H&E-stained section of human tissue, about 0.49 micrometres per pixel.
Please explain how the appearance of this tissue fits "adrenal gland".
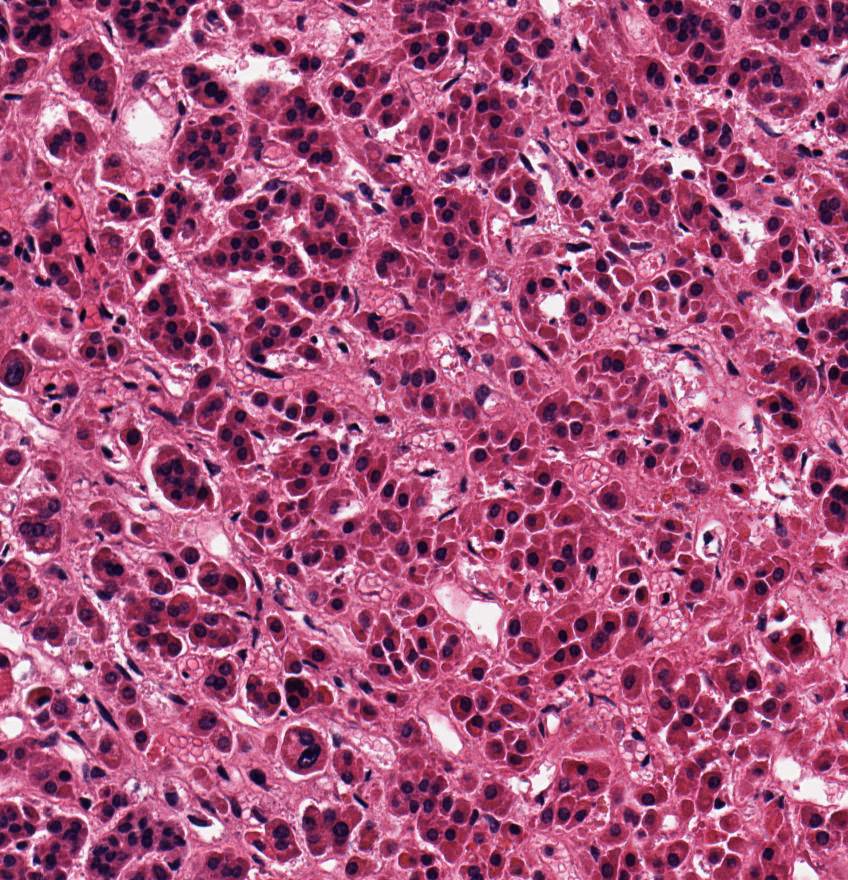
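This is the adrenal gland; here is how the picture matches it, point by point. First, the cells: polygonal epithelial cells fill the whole field, grouped in small nests and short cords. Second, the nuclei: they are round and dark, and most sit in the centre of the cell. Third, scattered among the pink cells are small groups of cells with clear, finely multivacuolated cytoplasm. Fourth, thin strands of stroma with slender spindle-shaped nuclei run between the nests.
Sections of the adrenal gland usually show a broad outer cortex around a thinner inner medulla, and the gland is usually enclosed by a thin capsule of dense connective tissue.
Because the cells fill the whole field, neither that layered arrangement nor a capsule can be made out here.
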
